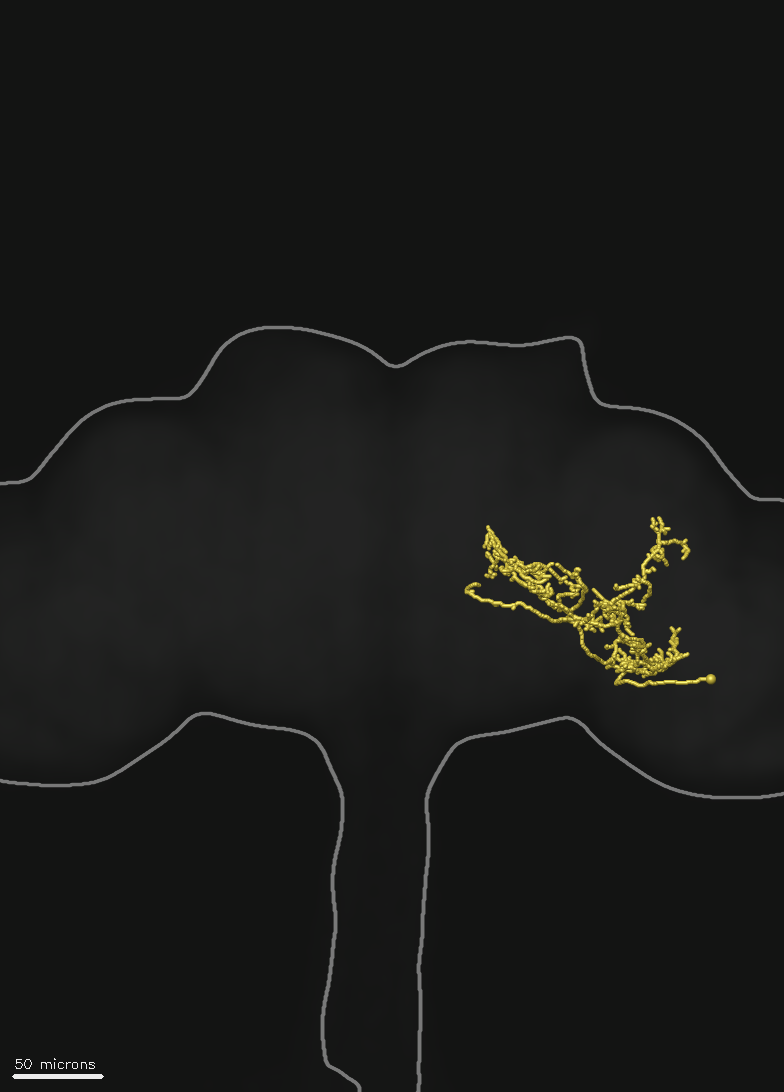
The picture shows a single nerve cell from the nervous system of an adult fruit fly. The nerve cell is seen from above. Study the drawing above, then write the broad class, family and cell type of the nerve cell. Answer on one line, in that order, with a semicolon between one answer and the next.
central-brain intrinsic neuron; hemilineage SLPpl2; SLP359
